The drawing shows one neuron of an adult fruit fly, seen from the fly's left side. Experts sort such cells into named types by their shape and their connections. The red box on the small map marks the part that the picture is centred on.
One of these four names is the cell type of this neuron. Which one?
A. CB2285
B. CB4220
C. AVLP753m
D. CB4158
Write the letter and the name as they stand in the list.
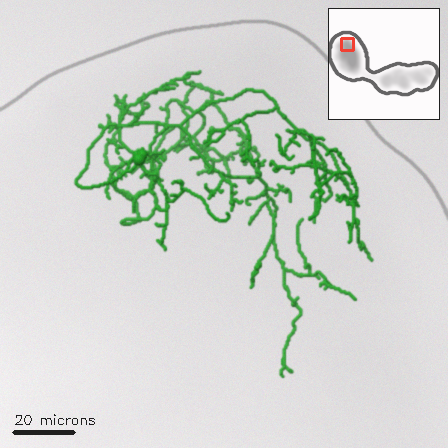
B. CB4220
